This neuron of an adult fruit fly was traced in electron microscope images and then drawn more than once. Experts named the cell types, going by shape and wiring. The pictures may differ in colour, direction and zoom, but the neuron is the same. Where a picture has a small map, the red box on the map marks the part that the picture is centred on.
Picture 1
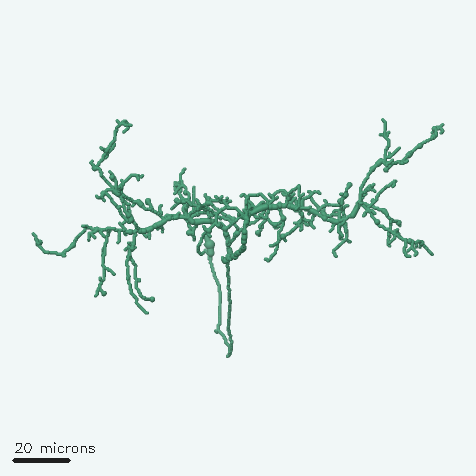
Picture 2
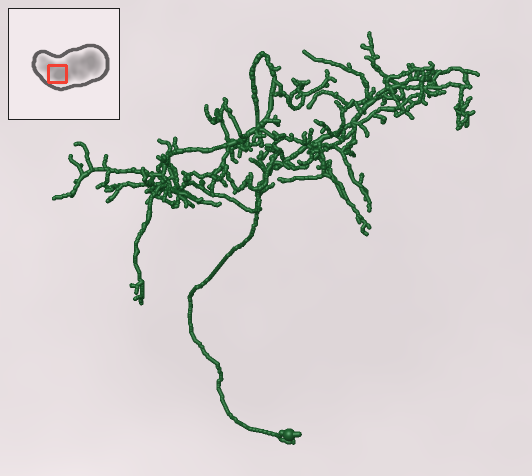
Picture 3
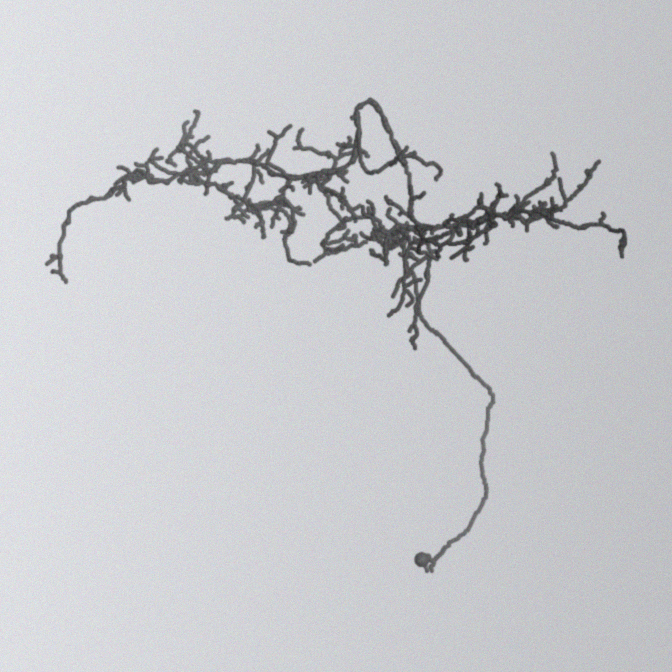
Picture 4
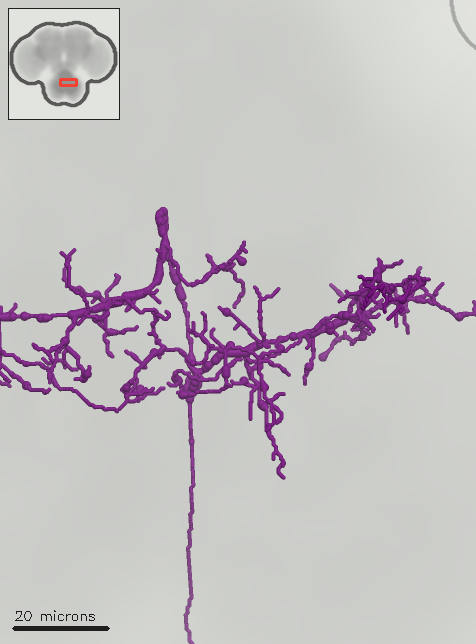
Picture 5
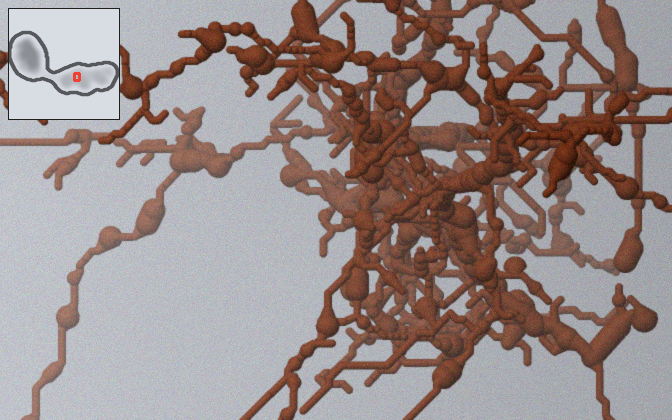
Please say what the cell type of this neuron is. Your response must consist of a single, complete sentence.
The neuron belongs to cell type IN00A054.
